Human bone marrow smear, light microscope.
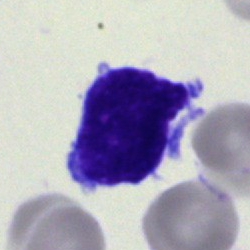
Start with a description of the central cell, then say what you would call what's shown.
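The cell's outline is irregular and ragged rather than smoothly round. Nearly the whole cell is filled by the nucleus. Ragged pale blue cytoplasmic projections extend mainly from the right margin. No distinct granules are seen in the cytoplasm. What is shown is a blast.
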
